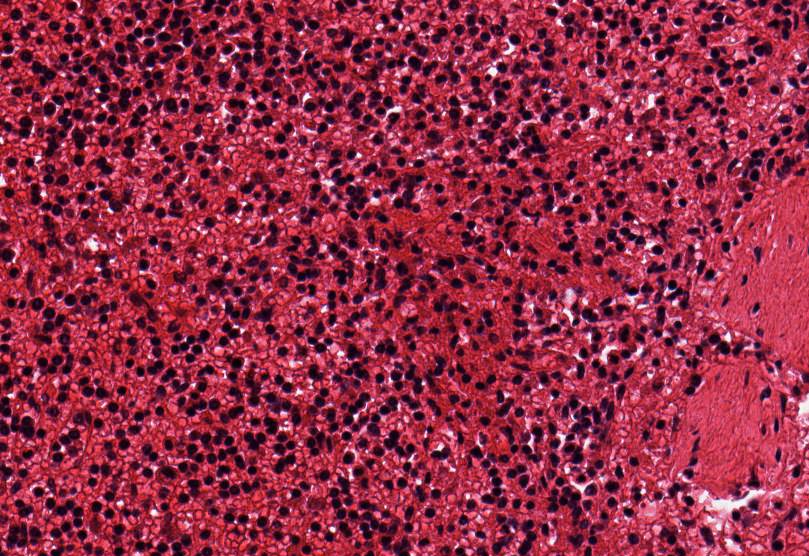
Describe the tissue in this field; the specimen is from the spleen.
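What you've got here is mostly one diffuse, dense sheet of cells, with no organised units in it. The nuclei are small, round, dark-staining and fairly uniform in size. Plenty of cells show a clear halo of cytoplasm around a central nucleus. A strong red eosin tint runs over the whole section, darkening cytoplasm and background.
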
